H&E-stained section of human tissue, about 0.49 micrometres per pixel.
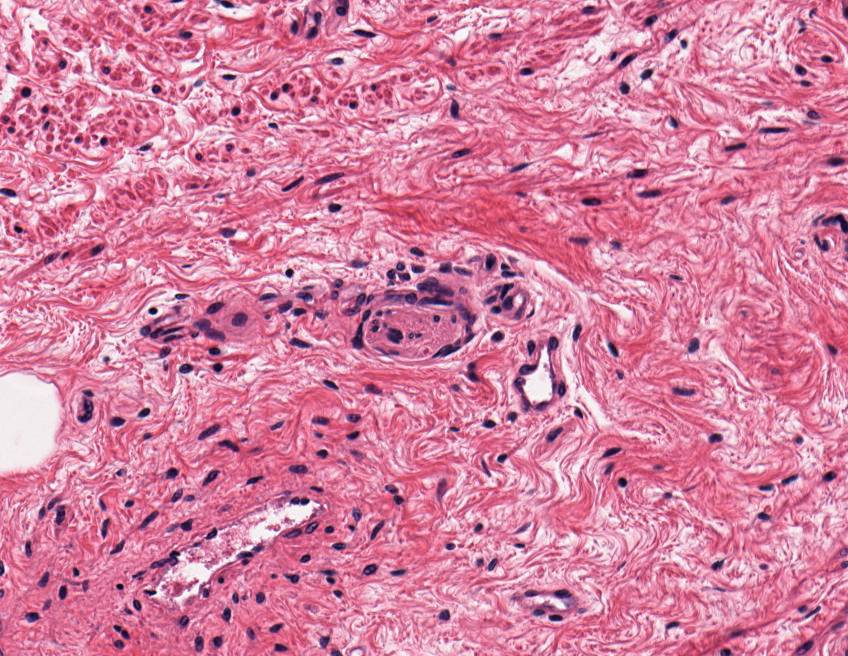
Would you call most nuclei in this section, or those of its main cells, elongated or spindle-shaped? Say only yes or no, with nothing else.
Yes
